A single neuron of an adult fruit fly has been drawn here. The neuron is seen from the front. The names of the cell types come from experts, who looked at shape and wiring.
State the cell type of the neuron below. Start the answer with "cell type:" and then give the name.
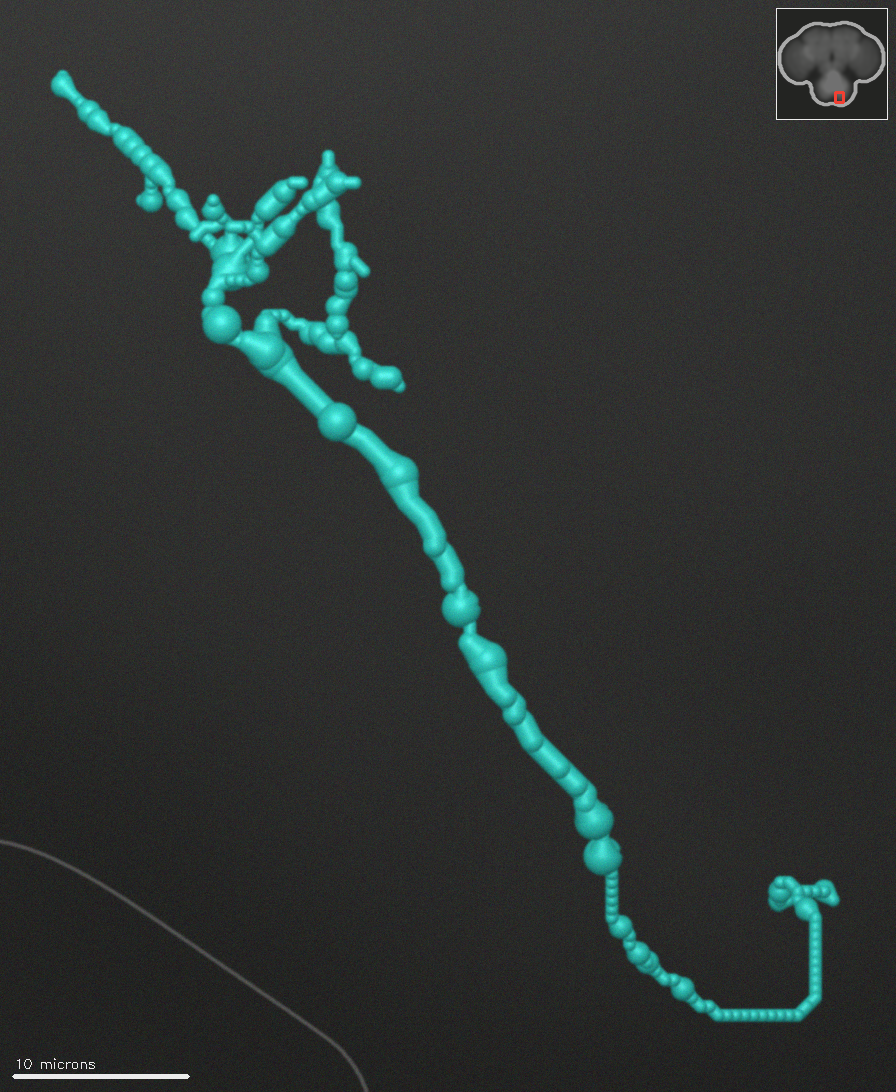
cell type: SNta29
